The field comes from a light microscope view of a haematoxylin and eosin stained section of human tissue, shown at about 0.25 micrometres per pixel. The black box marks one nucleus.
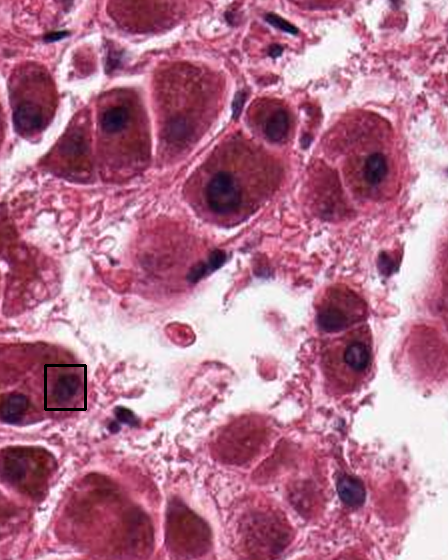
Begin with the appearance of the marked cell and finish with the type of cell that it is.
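The cytoplasm is plentiful, deep pink-red, and finely mottled rather than smooth. The cell has a rounded outline and lies at the edge of a group of similar cells, facing a loose, pale area with wispy pink fibres and strands. The marked cell is an adrenal cortical cell.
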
